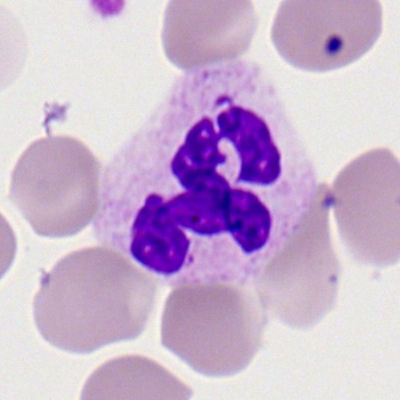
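Segmented neutrophil. Nucleus divided into several lobes; chromatin dark purple and coarsely clumped. Cytoplasm plentiful and pale pinkish-lilac, holding fine, faint pinkish granules.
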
